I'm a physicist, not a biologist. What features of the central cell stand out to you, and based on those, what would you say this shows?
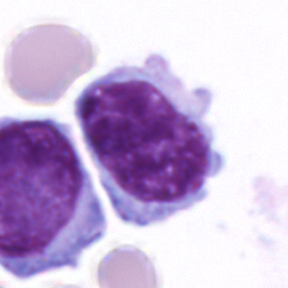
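The nuclear outline is smooth, with no notch or fold. Neither granules nor vacuoles can be seen in the cytoplasm. Small rounded blebs stand out from the upper-right edge of the cell. This cell is a plasma cell.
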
